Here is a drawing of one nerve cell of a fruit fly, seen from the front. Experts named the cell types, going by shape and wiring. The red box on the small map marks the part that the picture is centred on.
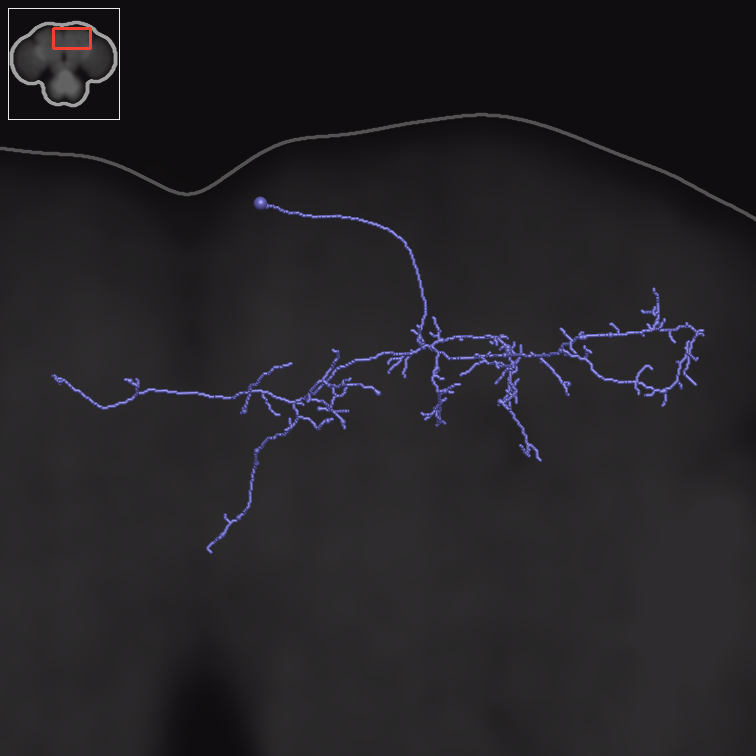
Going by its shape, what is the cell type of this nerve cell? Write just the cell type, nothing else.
CB1396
